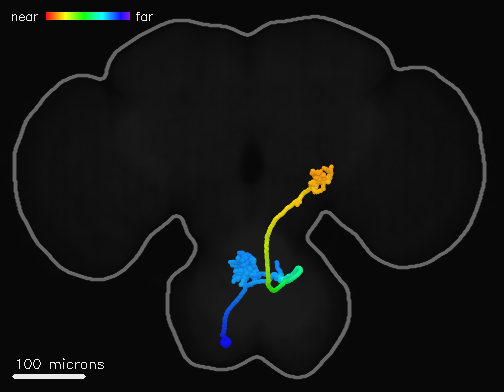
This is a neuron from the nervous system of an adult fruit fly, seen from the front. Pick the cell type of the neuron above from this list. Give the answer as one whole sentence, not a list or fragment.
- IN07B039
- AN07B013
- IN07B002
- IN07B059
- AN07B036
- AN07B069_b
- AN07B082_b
The neuron is typed under the name AN07B036.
